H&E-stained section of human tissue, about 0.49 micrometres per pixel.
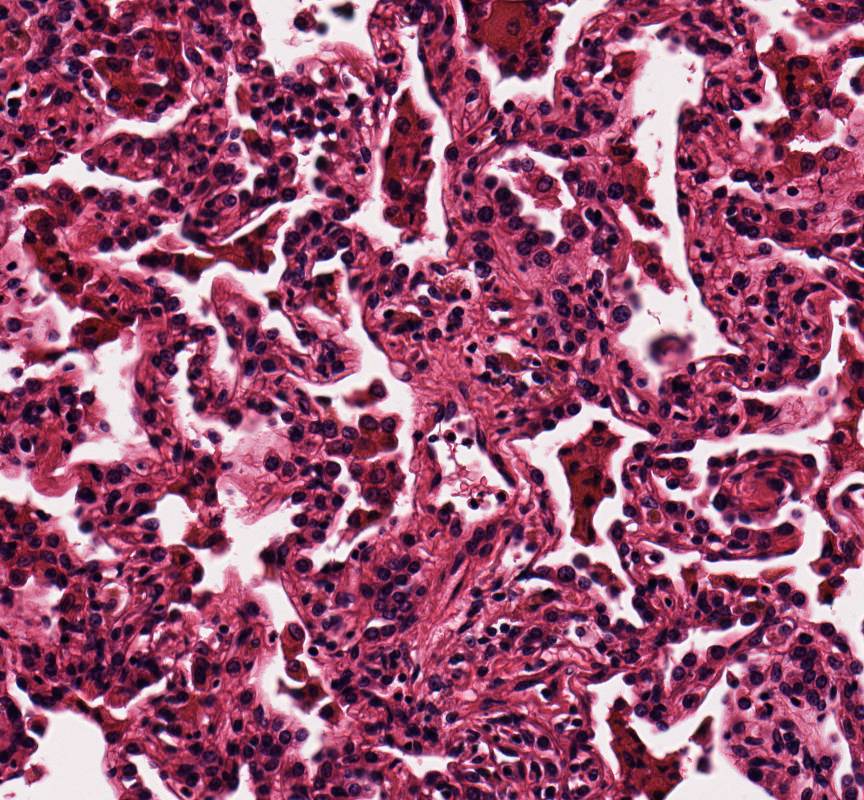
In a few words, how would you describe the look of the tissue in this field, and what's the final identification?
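Look across the whole field and you will see branching, interconnecting cellular septa with irregular clear spaces between them. Most of the nuclei are round and darkly stained, and they look fairly uniform. Notice that no fat cells appear anywhere. This is lung.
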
